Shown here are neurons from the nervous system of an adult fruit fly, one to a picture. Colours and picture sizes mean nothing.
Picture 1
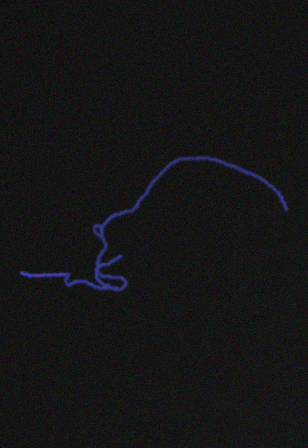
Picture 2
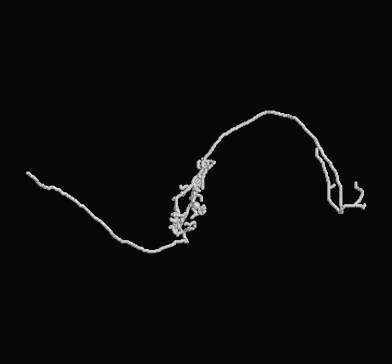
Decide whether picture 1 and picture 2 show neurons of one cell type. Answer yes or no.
no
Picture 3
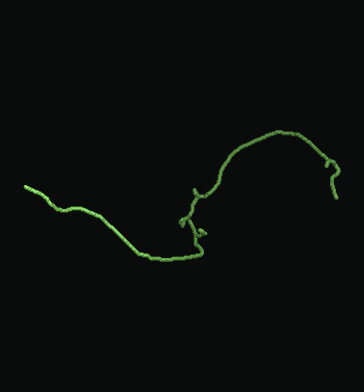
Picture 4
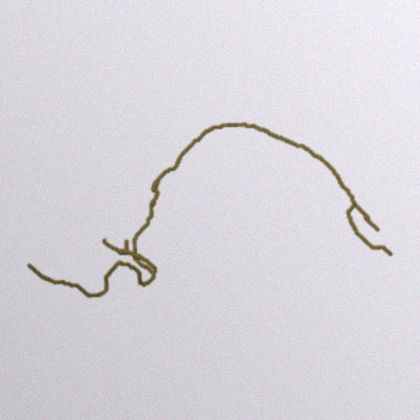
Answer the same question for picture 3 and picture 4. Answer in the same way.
yes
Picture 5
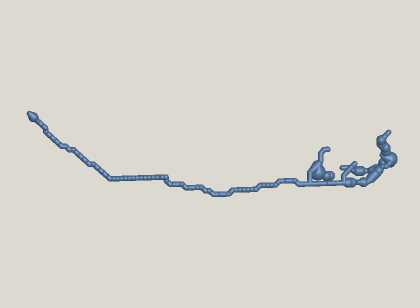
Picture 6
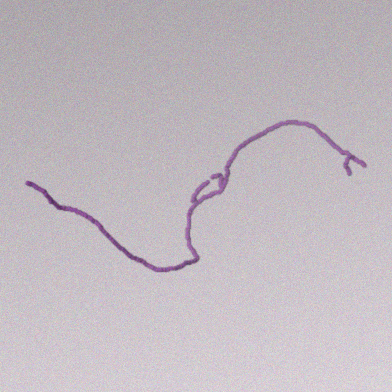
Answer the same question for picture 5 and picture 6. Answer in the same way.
no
